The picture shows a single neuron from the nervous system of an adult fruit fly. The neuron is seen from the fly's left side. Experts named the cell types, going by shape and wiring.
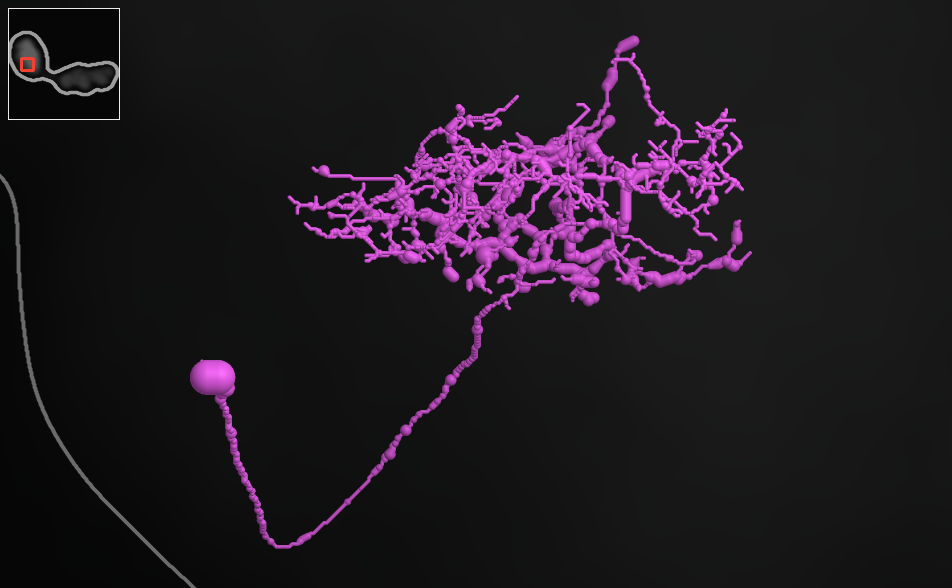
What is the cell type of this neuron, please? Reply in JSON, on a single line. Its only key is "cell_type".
{"cell_type": "AMMC028"}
